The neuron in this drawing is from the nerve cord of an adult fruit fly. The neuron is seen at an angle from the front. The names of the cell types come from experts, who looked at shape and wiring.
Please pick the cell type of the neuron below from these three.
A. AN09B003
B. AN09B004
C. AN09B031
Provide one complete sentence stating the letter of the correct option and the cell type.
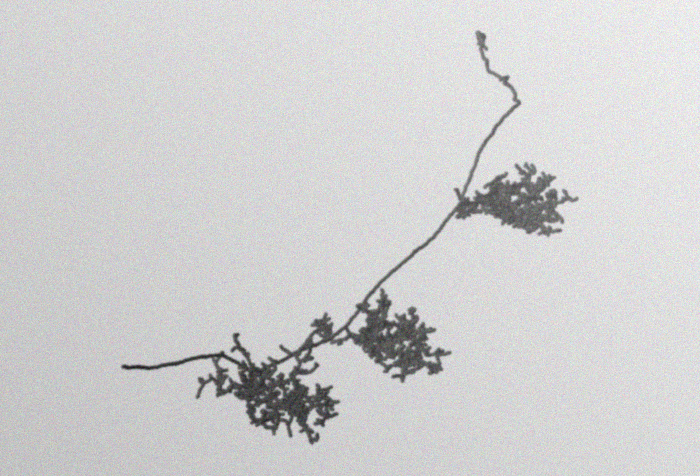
The neuron is an instance of AN09B004, the cell type listed under option B.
